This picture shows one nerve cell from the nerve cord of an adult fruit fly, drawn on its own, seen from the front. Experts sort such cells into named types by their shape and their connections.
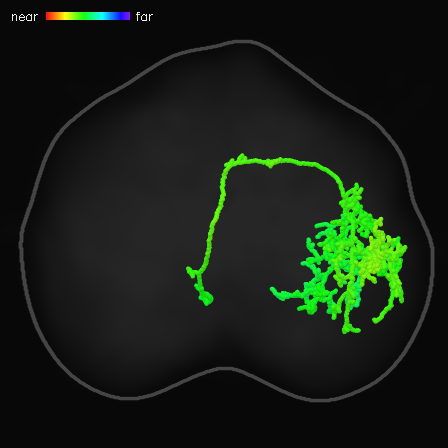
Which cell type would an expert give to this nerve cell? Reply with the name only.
IN06B029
